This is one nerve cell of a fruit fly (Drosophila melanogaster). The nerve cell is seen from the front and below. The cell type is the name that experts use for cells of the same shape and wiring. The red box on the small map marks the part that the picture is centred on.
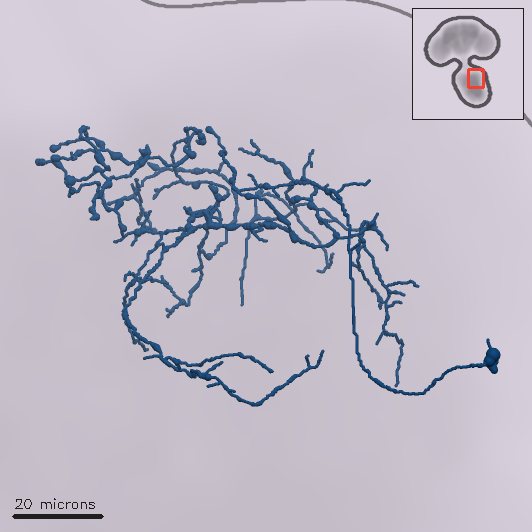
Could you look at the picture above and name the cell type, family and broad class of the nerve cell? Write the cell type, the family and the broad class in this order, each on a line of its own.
IN03B057
hemilineage 03B
nerve-cord intrinsic neuron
